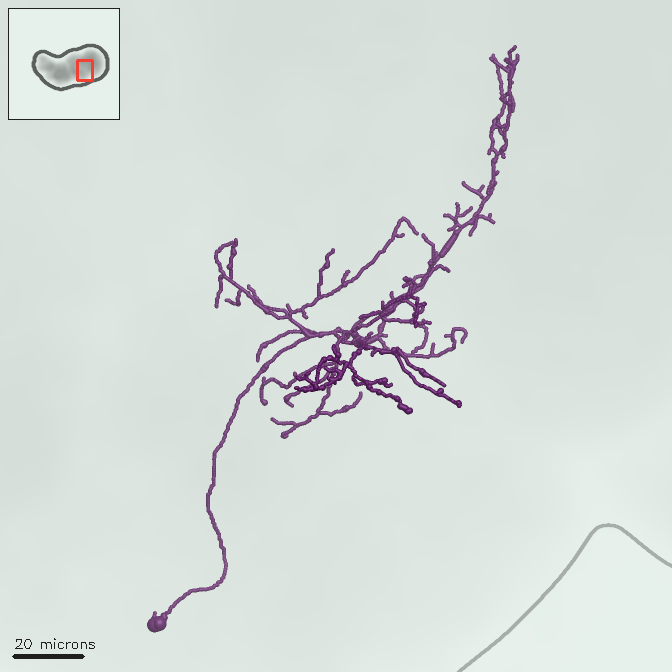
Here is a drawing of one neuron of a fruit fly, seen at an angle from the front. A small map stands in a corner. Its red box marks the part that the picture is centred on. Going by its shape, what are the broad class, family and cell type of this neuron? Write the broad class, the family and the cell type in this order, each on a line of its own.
central-brain intrinsic neuron
hemilineage LB3
CB2084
